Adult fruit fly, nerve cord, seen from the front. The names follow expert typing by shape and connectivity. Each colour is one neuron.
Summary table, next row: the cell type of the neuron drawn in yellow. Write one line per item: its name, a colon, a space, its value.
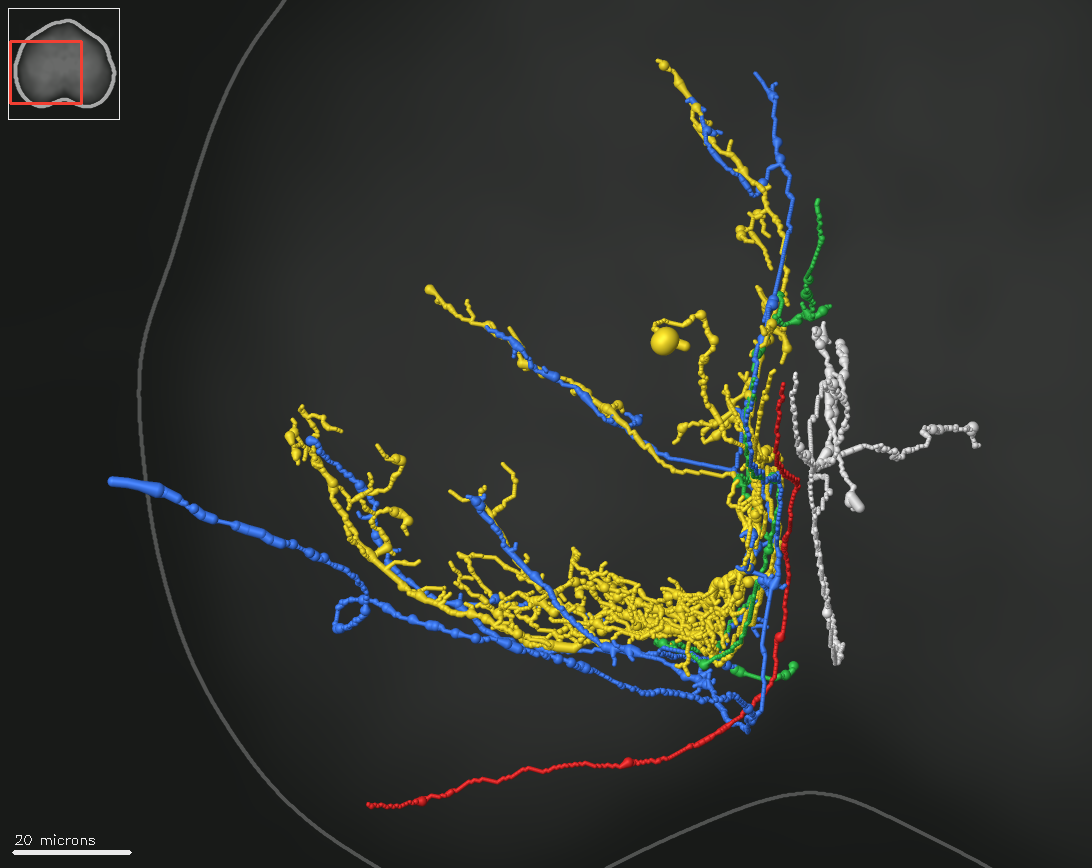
cell type: AN17A068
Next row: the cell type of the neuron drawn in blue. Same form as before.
cell type: SNxx25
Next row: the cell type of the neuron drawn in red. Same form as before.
cell type: LgAG1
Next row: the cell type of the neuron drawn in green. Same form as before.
cell type: LN-DN2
